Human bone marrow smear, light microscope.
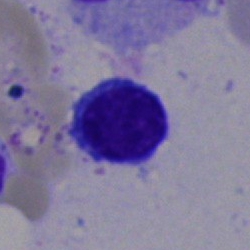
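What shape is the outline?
Roughly round.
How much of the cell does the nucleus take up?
Almost the whole cell.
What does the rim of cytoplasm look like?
It is deep blue, and no granules are seen anywhere in the cell.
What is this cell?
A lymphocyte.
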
